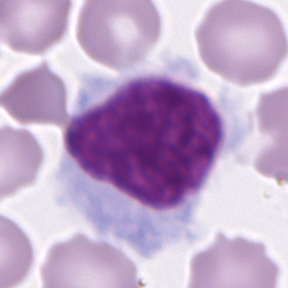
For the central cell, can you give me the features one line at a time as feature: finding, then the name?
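Cytoplasmic rim: broader below the nucleus than above
Nuclear shape: irregular, somewhat angular, no deep indentation
Nucleoli: none distinct
Vacuoles: absent from the cytoplasm
Designation: hairy cell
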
